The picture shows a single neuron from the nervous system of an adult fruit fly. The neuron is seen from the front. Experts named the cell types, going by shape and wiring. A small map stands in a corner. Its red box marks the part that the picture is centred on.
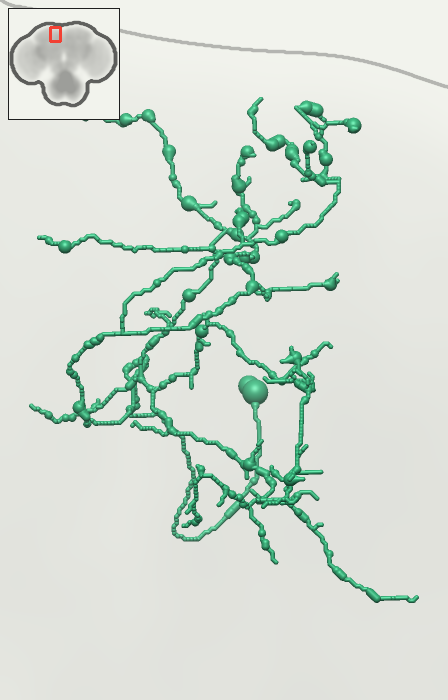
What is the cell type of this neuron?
SIP075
